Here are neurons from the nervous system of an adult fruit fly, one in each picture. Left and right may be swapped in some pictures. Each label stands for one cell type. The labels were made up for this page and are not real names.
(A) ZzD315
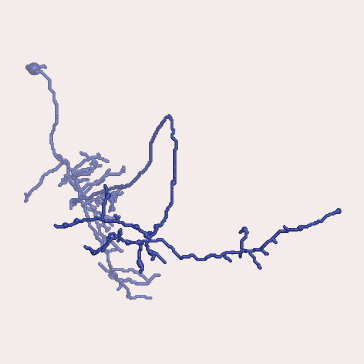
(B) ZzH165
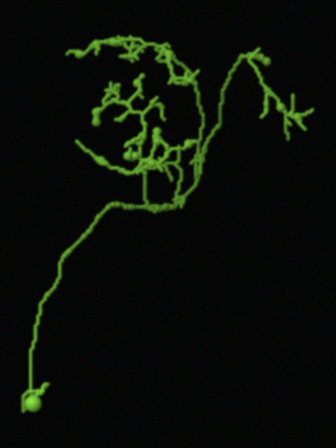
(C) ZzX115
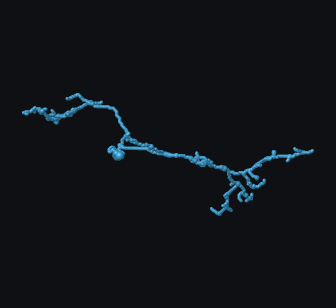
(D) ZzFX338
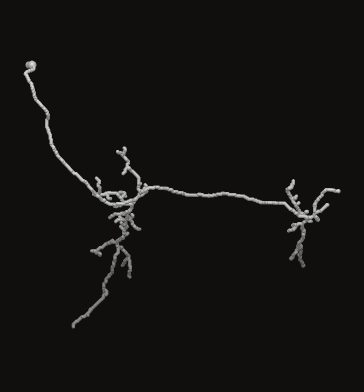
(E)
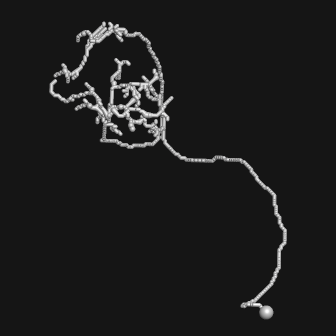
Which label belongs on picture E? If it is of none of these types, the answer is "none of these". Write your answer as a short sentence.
It belongs to ZzH165.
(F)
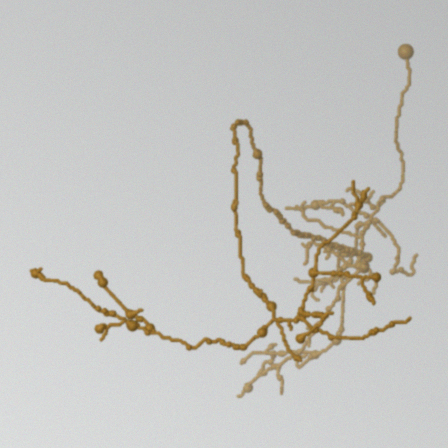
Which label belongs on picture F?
It belongs to ZzD315.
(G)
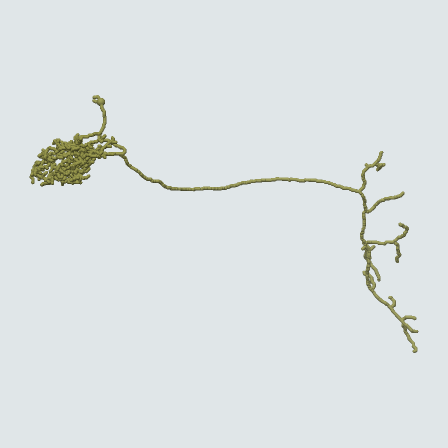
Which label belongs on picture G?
It belongs to none of these.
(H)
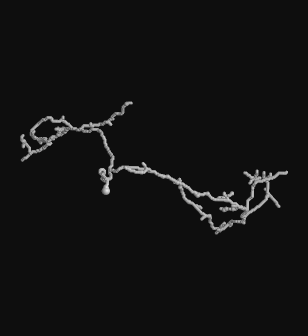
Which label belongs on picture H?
It belongs to ZzX115.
